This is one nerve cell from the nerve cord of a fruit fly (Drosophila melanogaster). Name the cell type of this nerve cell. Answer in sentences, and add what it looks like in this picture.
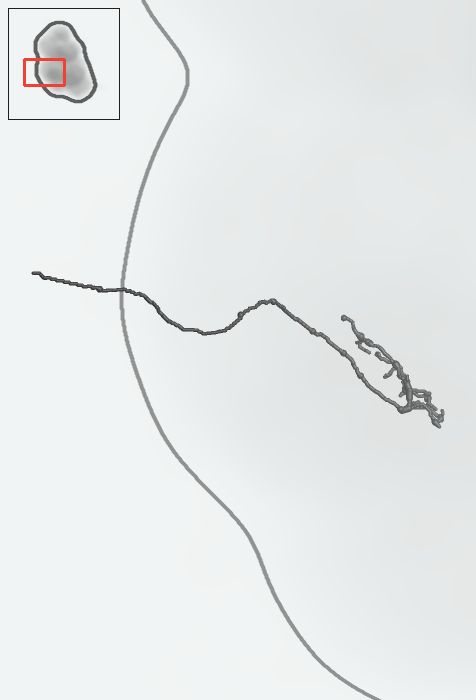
The cell type is SNta18. Its broad class is sensory neuron entering the nerve cord. No cell body is drawn. In this view it is more than twice as wide as it is tall.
